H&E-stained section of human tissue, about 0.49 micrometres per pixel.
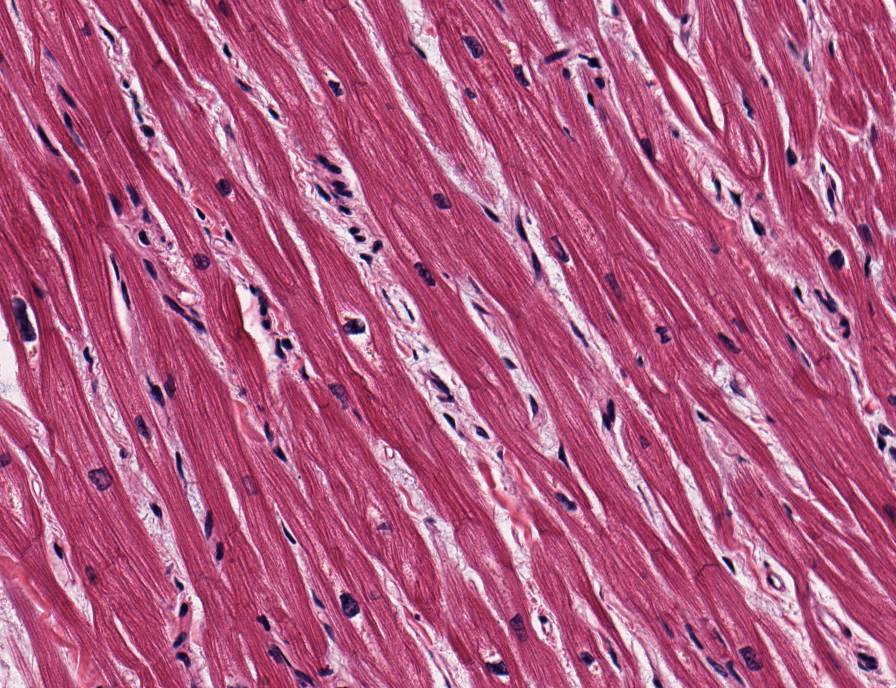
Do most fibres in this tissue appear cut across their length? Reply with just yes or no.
No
